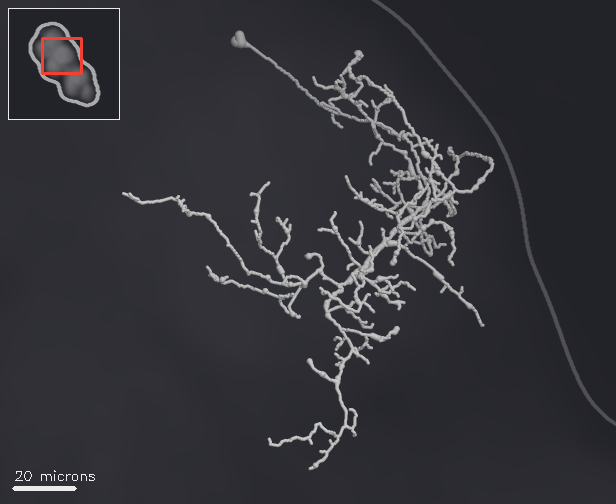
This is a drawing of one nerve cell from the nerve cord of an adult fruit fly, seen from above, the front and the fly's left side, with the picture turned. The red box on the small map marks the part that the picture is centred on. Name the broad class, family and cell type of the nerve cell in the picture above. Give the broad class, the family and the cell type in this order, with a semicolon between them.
nerve-cord intrinsic neuron; hemilineage 08A; IN08A011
